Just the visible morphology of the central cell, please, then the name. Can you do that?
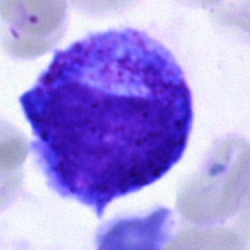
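Broadly round in outline, it has a small pointed tip at its lower edge. Deep blue-purple stain covers almost the whole cell, while a paler lilac zone crosses the upper part above the darker mass. Small dark purple dots are scattered throughout. This is a promyelocyte.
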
